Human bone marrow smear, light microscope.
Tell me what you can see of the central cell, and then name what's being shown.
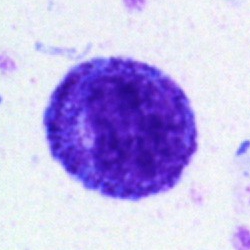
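Round in outline, the cell has a finely bumpy edge rather than a smooth one. Left of its centre lies a paler curved streak. No clear rim of pale cytoplasm shows around the granules. The name is promyelocyte.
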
